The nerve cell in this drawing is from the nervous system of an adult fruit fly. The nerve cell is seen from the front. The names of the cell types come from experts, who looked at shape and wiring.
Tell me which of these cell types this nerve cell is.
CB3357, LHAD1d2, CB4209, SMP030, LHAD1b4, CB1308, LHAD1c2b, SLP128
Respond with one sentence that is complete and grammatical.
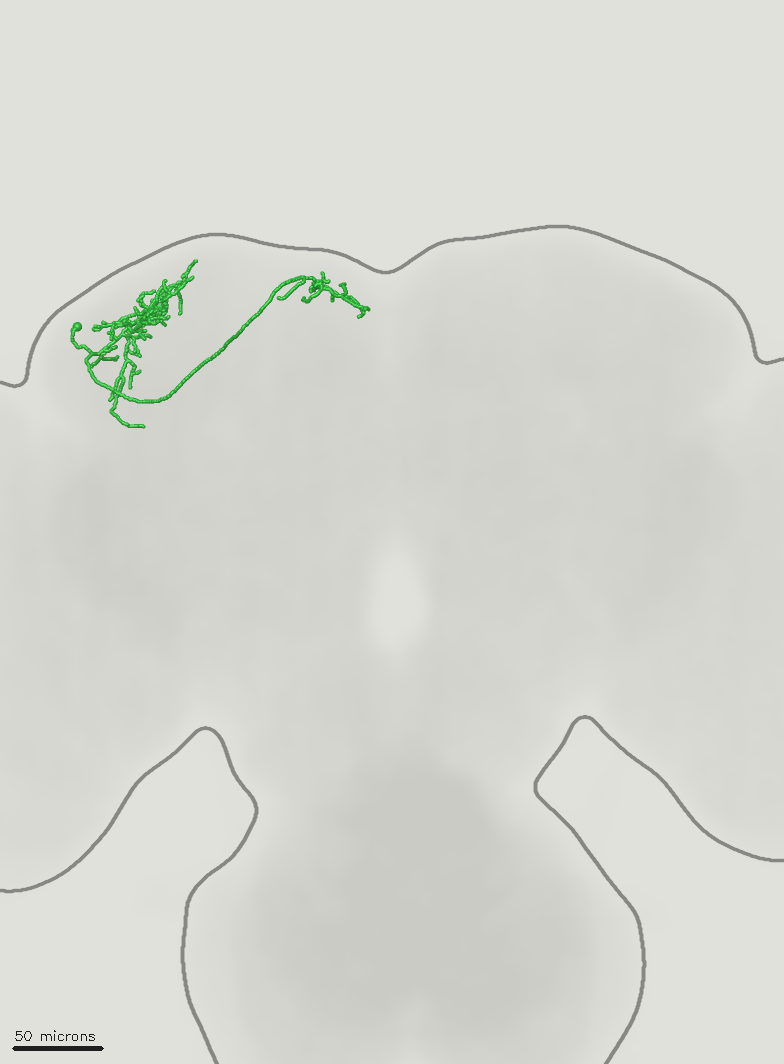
The cell type SLP128 is the type of this nerve cell.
